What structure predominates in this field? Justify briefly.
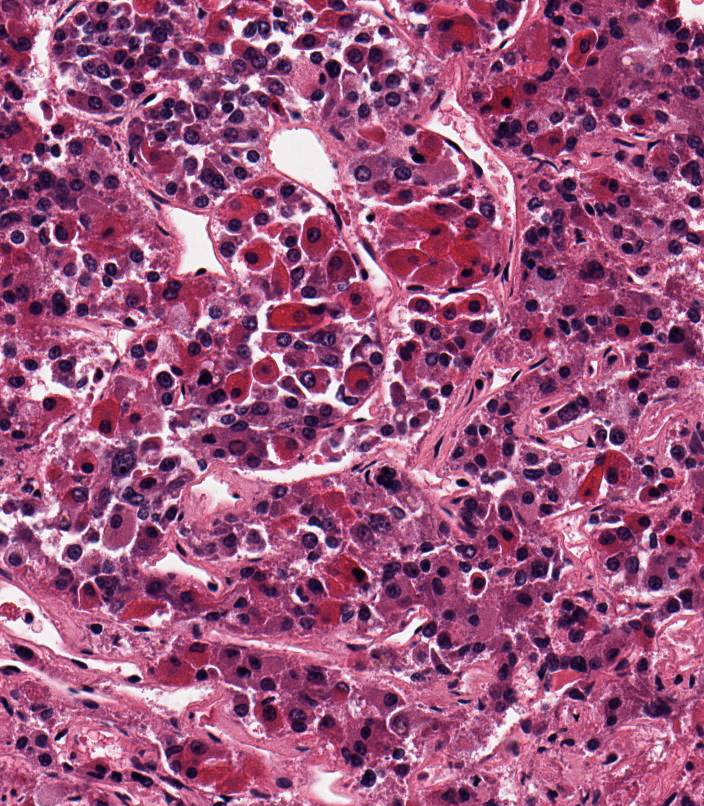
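Pars distalis of the pituitary: polygonal, round-nucleated cells in solid nests and sheets fill the field, divided by thin pink fibrous strands.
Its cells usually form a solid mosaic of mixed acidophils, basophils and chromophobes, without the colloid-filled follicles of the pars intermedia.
Scattered cells with intensely bright red cytoplasm stand out among paler pink-purple ones, in keeping with that mix.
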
